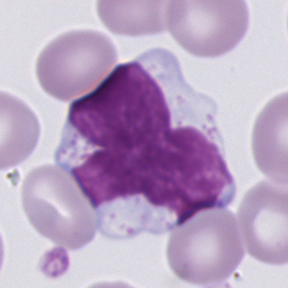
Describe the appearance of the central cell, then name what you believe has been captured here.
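Outline first: irregular and wavy, not round. Next the nucleus, which is irregular, with a deep notch cutting in from the left side. Then the cytoplasm: very pale blue-grey, with fine pink-purple granules scattered sparsely through it. Conclusion: a large granular lymphocyte.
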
